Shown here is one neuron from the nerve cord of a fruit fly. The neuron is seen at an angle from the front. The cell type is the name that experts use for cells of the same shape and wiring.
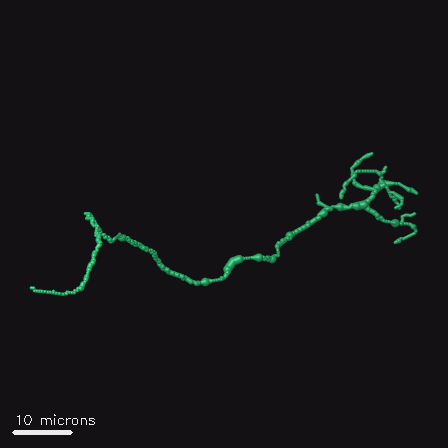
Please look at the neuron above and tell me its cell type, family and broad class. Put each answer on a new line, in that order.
WG1
class gustatory
sensory neuron entering the nerve cord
